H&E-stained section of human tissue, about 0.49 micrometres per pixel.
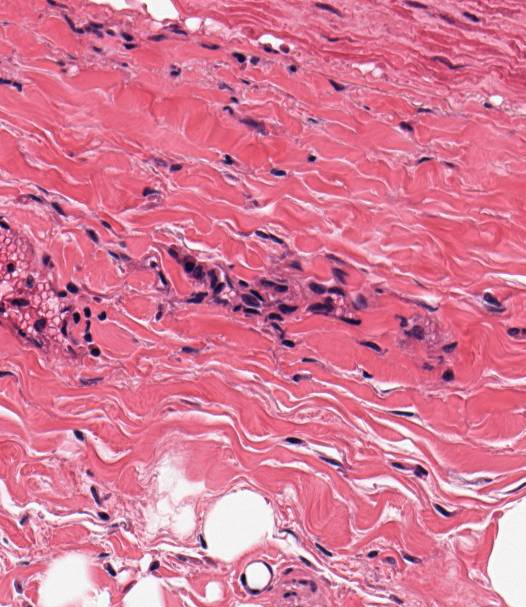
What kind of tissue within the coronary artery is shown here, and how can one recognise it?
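That's tunica adventitia, by the way. Most of the field is dense, wavy pink collagen bundles, with spindle-shaped dark nuclei scattered singly between them.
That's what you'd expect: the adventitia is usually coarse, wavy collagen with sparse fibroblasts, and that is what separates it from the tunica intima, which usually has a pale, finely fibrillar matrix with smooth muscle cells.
Thin white clefts split many of the bundles apart, and there's no epithelium anywhere in the field.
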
